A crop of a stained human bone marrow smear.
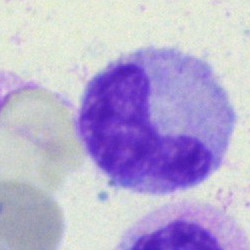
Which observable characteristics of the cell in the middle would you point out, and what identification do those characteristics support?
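Nucleus deeply indented, curving like a kidney bean, the indentation opening toward the upper right of the cell. Cytoplasm plentiful, pale lilac-blue, without coarse or orange granules. Monocyte.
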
